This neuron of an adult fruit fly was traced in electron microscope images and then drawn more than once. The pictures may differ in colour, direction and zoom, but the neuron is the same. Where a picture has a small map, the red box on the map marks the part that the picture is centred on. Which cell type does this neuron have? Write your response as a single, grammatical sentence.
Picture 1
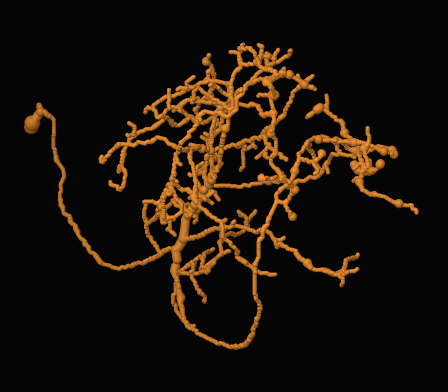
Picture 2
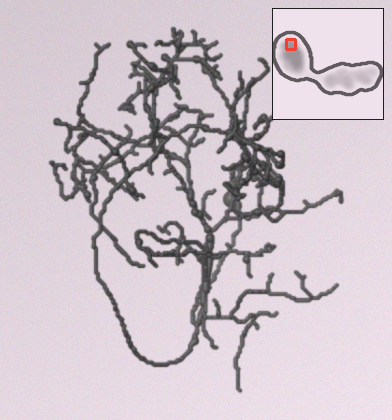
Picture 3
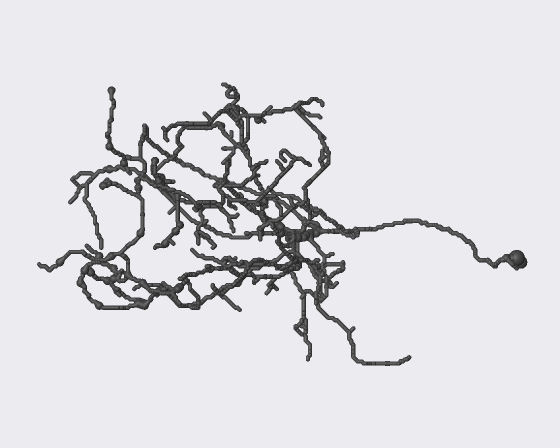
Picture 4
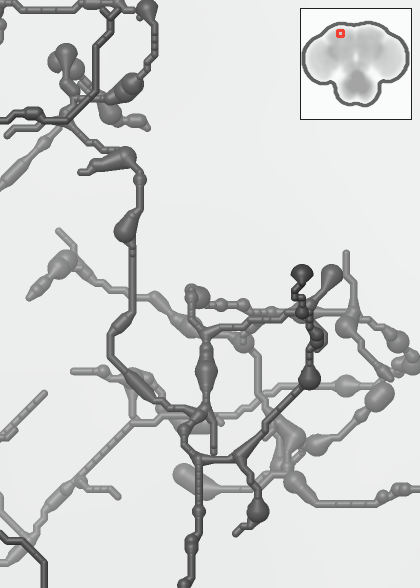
Under the cell type CB3506 falls this neuron.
